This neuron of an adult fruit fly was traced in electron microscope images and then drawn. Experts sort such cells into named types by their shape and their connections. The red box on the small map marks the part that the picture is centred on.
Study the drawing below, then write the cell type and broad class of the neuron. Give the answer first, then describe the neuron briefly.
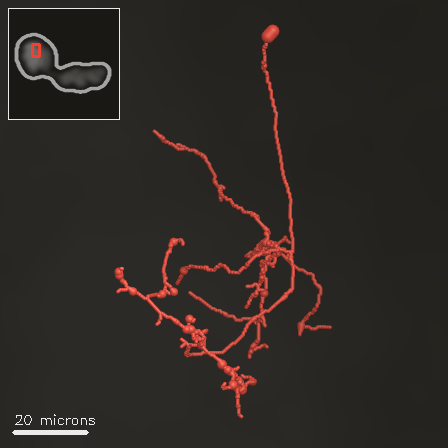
Its cell type is IB035. It is a central-brain intrinsic neuron. Its cell body lies at the top of the picture. By the scale bar it is about 110 microns tall in this view.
